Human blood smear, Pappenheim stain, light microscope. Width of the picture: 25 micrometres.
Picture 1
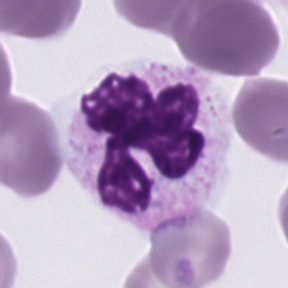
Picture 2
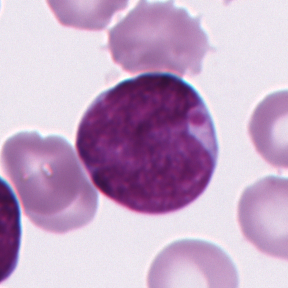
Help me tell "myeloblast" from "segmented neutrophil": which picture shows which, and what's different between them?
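Picture 1: segmented neutrophil. Picture 2: myeloblast. Nucleus: divided into several separate lobes in picture 1; in picture 2 about 12 micrometres across, filling about 90% of the cell's area, with a small notch on its right side.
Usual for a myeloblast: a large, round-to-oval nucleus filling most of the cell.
Chromatin, picture 1: dark purple, coarsely clumped.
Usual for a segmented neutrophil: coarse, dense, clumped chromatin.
Cytoplasm: plentiful and pale pink in picture 1; in picture 2 only a thin pale lilac crescent on the right side.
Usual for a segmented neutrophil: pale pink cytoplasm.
Picture 1 cytoplasm: fine pink-violet granules scattered throughout, no vacuoles.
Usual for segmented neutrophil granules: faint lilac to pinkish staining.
Common to both: smooth, roughly round outline; picture 2 cell about 13 micrometres across. Picture 2: a red cell with a spiky edge touches the top of the cell.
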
